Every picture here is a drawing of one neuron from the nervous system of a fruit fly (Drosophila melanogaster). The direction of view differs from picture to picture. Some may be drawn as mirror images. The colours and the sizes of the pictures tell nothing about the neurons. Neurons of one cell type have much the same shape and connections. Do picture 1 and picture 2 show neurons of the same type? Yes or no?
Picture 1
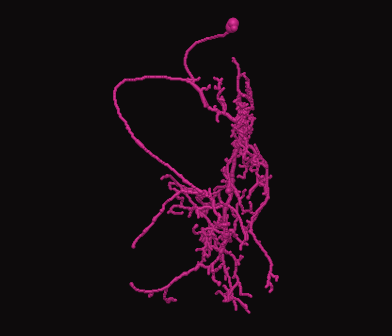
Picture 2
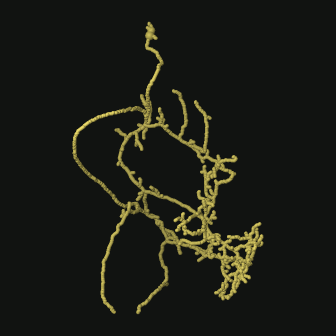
no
